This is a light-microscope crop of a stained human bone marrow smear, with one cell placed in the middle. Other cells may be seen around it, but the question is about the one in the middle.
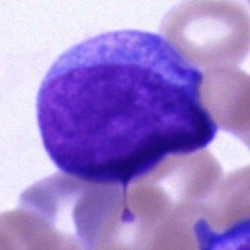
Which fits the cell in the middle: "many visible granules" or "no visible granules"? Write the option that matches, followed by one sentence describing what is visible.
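No visible granules. No distinct granules are seen in the cytoplasm.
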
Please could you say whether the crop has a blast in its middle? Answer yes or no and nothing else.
yes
